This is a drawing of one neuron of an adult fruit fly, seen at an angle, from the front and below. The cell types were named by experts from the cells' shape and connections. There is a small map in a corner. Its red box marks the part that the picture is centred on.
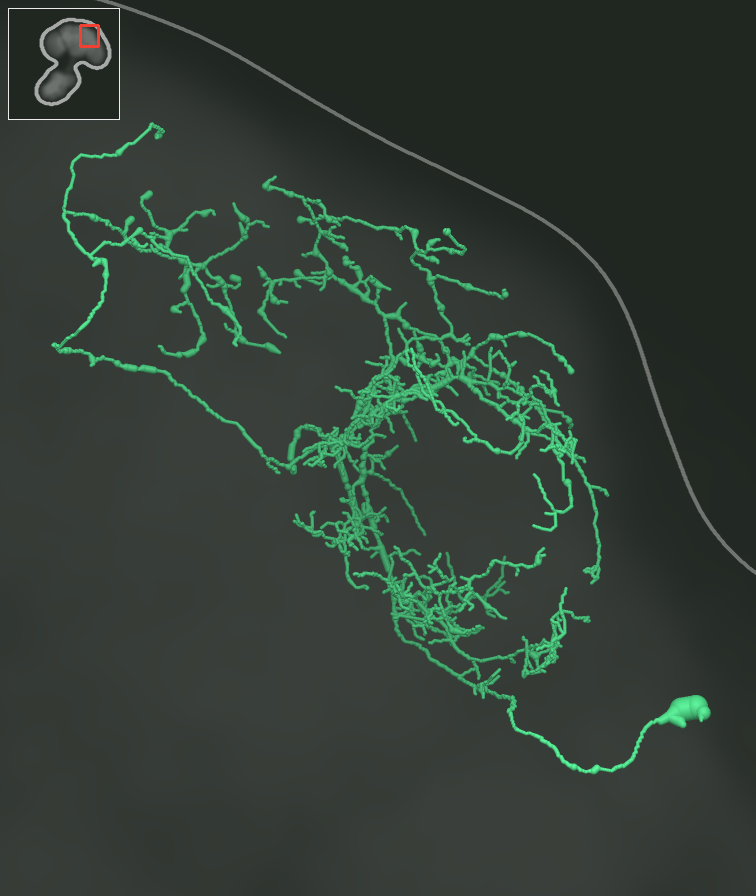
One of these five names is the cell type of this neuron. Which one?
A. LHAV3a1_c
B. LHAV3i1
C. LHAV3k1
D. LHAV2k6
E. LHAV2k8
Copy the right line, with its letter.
A. LHAV3a1_c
